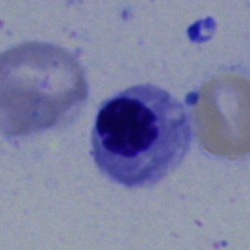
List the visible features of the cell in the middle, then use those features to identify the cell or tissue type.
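Outline roughly round, smooth. Chromatin dark purple, densely clumped. No nucleoli visible. Moderate rim of pale bluish-grey cytoplasm around nucleus, widest on right and lower side. Erythroblast.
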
